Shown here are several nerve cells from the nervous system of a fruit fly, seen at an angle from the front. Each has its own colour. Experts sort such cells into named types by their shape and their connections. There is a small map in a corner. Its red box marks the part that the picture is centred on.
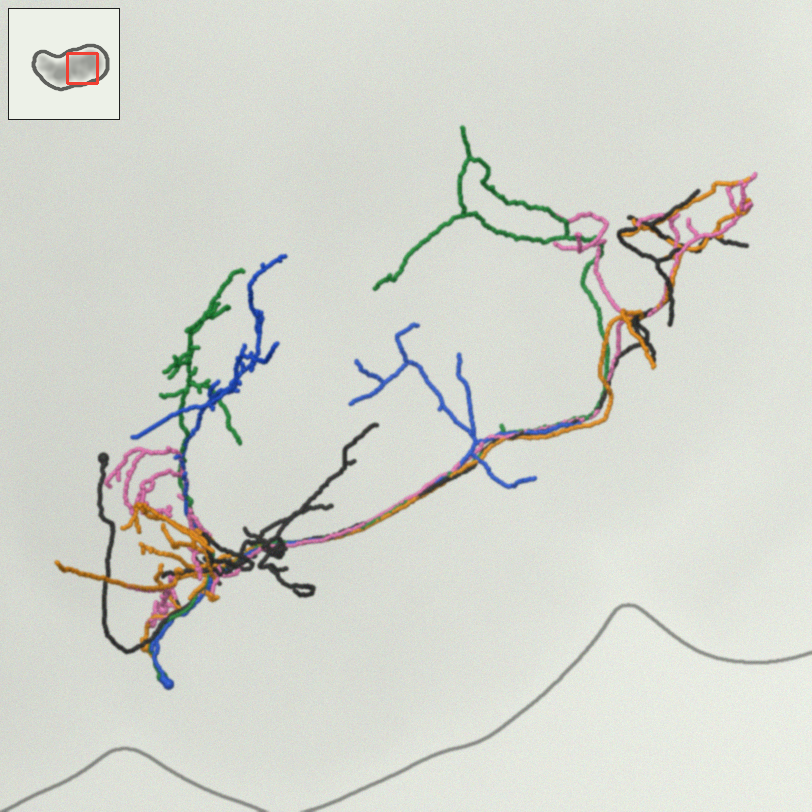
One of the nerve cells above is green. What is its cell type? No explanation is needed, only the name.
PS357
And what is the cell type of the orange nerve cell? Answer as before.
GNG496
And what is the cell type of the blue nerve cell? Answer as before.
PS335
